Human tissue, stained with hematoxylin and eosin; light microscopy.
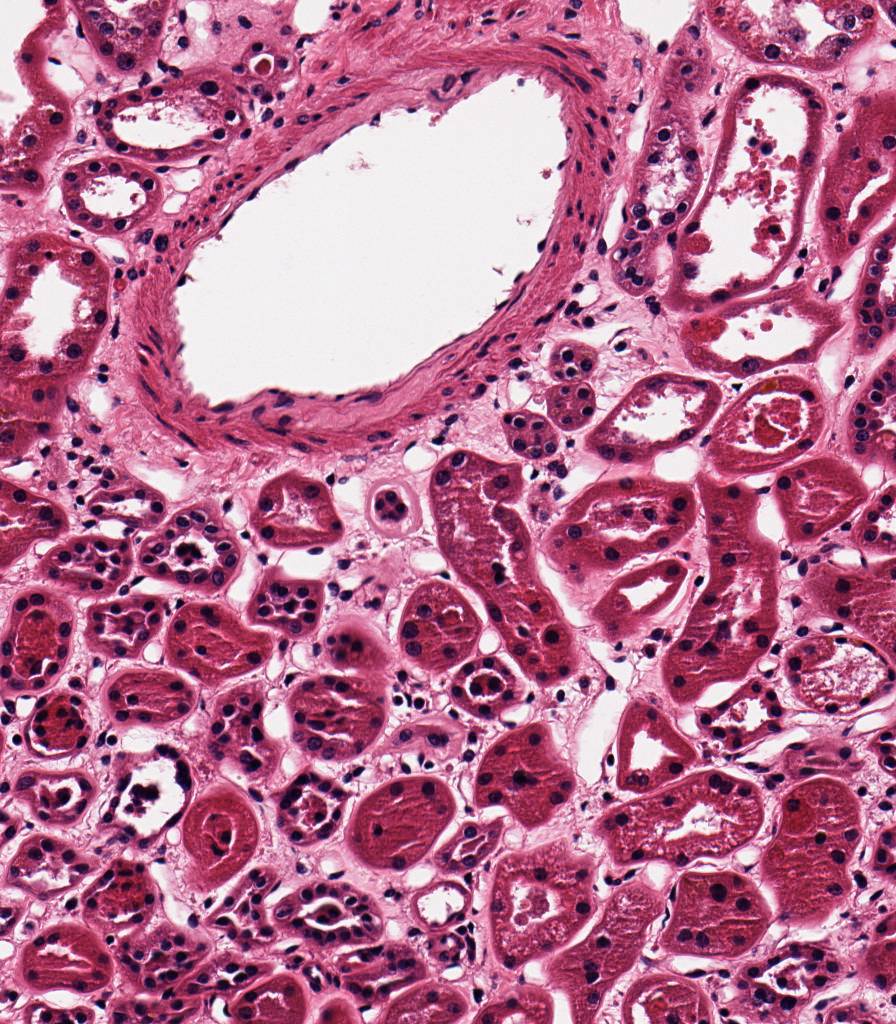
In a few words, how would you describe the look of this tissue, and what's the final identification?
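Vessel wall: smooth muscle cells, their elongated nuclei running circumferentially around the lumen. Below and to the right of the vessel, closely set tubules pack the field, cut mostly in cross or oblique section. Tubule lining: a single layer of cuboidal epithelial cells. Many tubule cells have abundant, deeply eosinophilic granular cytoplasm and round dark nuclei. This tissue is renal cortex.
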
